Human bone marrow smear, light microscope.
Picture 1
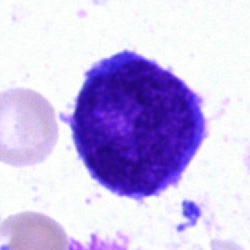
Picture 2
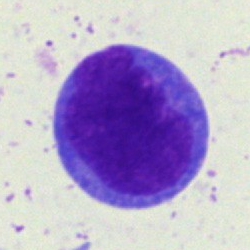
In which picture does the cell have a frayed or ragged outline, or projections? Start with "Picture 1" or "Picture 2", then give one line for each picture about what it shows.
Picture 1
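What picture 1 shows: The cell margin is slightly ragged with a few tiny tags.
What picture 2 shows: The cell outline is round and smooth.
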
